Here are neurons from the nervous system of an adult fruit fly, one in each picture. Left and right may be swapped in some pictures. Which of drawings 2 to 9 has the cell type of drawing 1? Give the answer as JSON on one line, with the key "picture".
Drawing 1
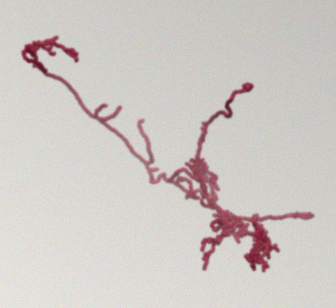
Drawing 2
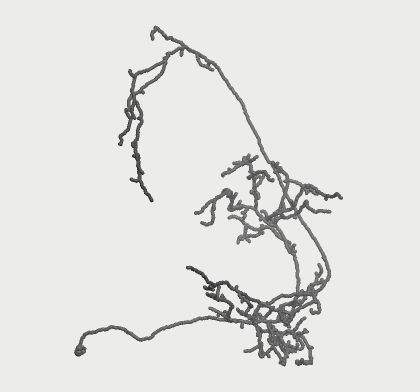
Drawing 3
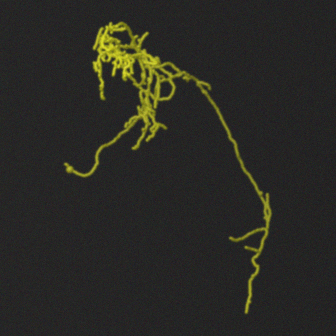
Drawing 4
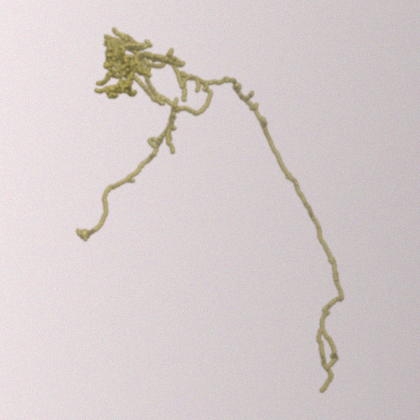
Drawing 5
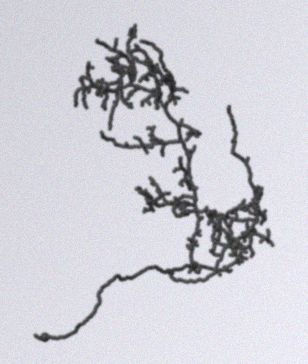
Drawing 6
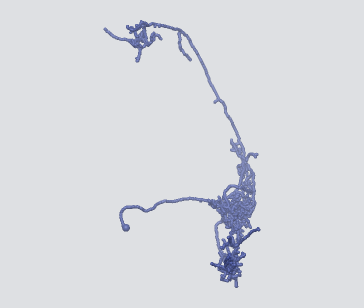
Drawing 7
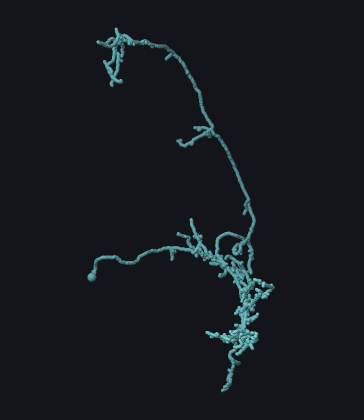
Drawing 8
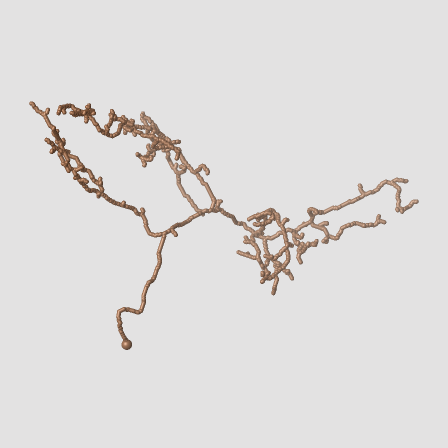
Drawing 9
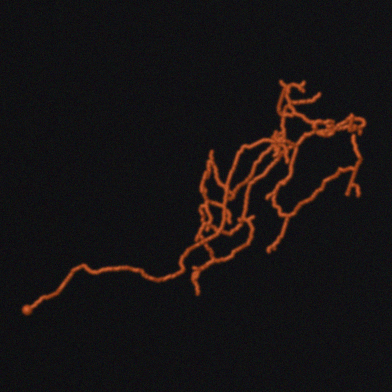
{"picture": 7}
